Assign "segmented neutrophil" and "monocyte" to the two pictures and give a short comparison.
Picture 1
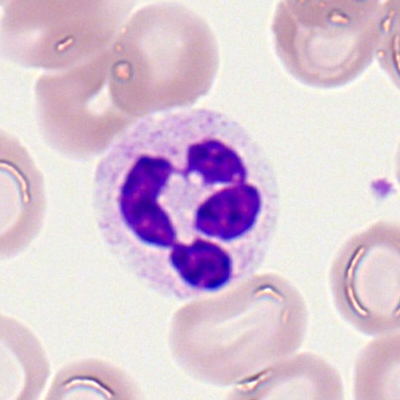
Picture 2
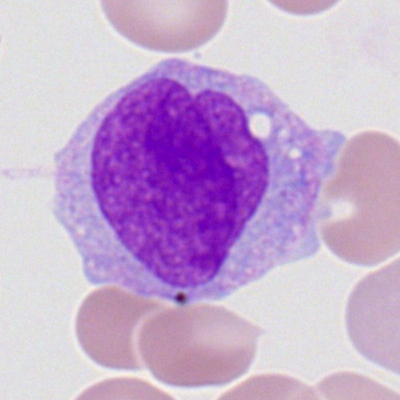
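Picture 1 shows a segmented neutrophil, and picture 2 shows a monocyte. In picture 1 the cell has a round outline, whereas in picture 2 the outline is irregular and angular, with the cytoplasm forming a short blunt projection on the right side. The nucleus in picture 1 is split into several separate lobes arranged in a ring around a pale central area; the nucleus in picture 2 has a deep notch at its top that gives it a folded look.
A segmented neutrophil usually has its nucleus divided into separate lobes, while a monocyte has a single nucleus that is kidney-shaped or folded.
In picture 1 the chromatin is dark purple and densely clumped.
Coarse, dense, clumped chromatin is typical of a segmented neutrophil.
The cytoplasm in picture 1 is plentiful and pale lilac-pink, with fine, faint purplish granules scattered through it; in picture 2 it is abundant and pale greyish-blue, with a fine, dusty granular texture.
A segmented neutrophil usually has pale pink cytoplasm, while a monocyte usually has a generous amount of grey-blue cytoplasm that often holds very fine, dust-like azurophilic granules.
Picture 2 also has a few clear vacuoles in the cytoplasm at the upper right.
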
